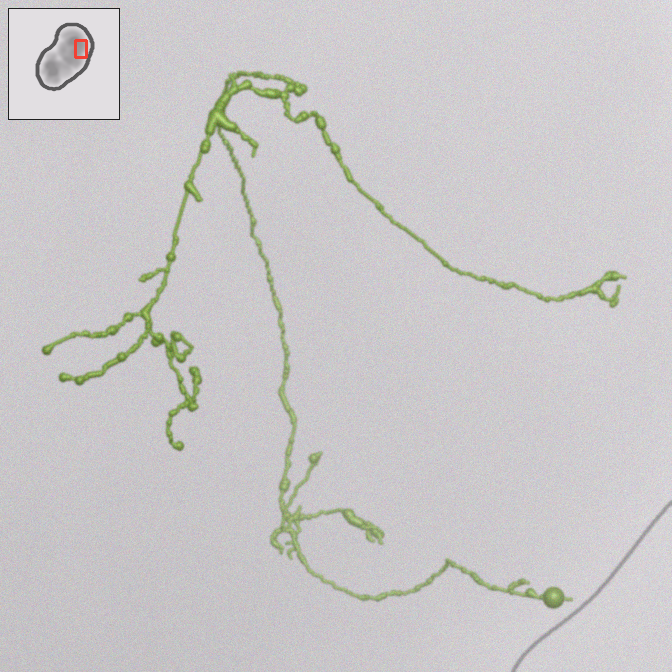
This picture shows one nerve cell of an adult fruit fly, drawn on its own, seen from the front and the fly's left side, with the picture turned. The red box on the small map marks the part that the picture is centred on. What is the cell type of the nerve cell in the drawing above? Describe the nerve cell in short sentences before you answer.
The cell body can be seen at the lower right of the picture. In this view it is about as wide as it is tall. This is a central-brain intrinsic neuron. The cell type is KCa'b'-ap1.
